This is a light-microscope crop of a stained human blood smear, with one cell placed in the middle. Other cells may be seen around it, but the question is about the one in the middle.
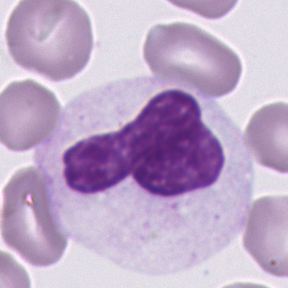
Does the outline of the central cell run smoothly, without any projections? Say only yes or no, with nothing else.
Yes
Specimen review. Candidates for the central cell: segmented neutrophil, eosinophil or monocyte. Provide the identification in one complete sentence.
In the center of this field lies a segmented neutrophil.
